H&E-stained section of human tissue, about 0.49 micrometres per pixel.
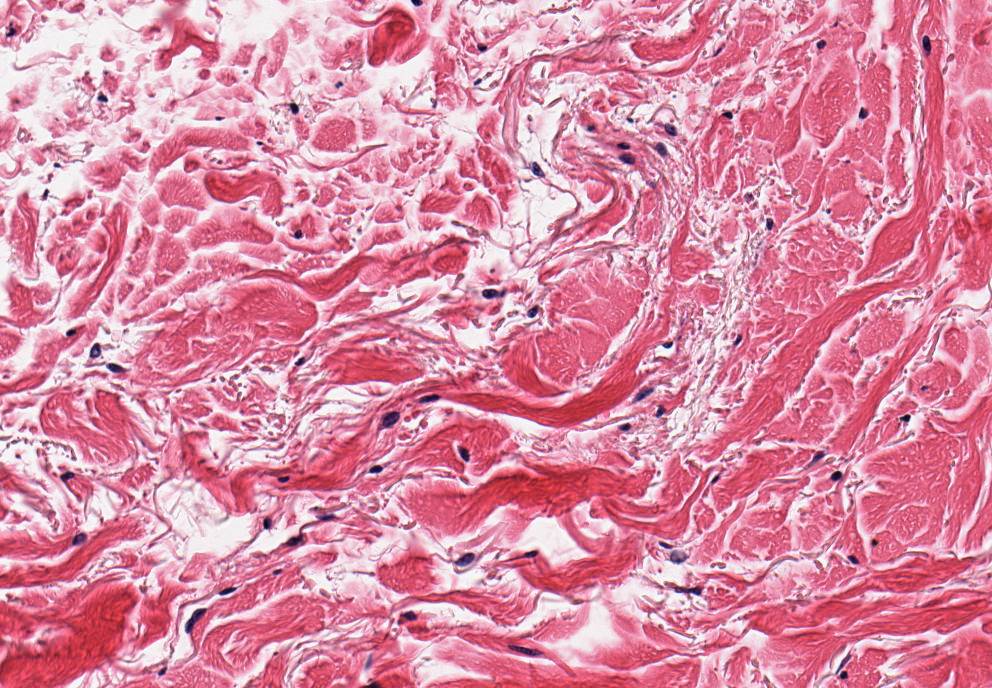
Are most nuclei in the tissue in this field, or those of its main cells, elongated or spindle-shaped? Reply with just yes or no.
Yes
